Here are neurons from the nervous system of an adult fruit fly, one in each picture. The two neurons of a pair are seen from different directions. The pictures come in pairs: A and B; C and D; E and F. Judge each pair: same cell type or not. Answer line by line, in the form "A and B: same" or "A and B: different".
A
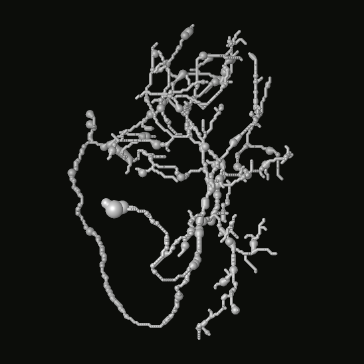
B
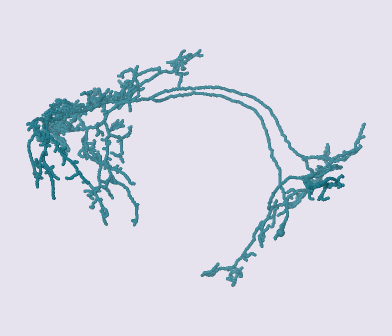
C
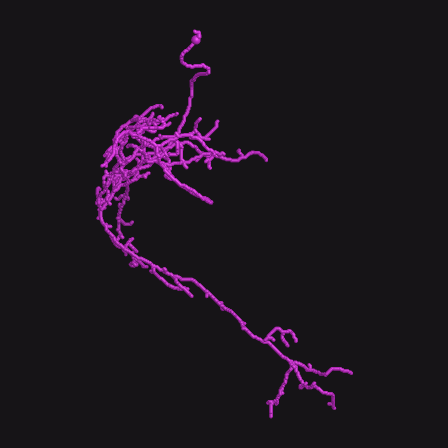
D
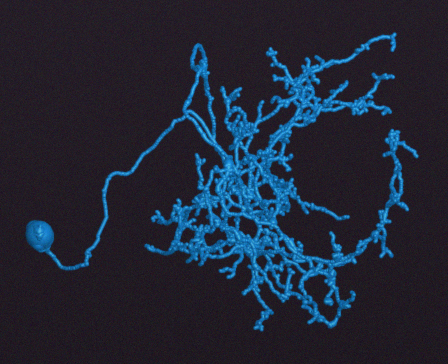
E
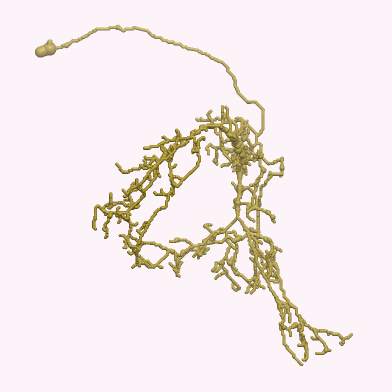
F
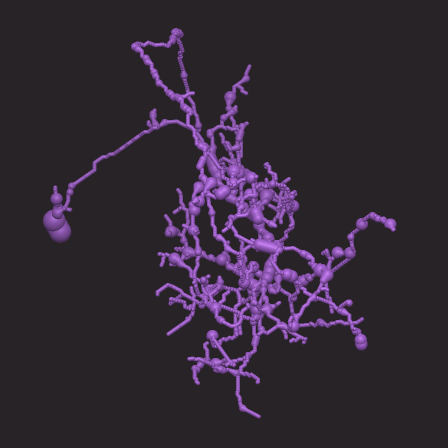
A and B: different
C and D: different
E and F: different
